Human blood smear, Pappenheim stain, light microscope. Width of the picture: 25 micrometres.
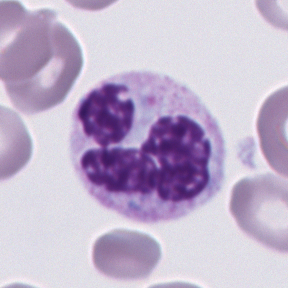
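Segmented neutrophil: the nucleus here falls into three separate lobes, and I read the chromatin as coarsely clumped and dark purple. The cell measures about 14 micrometres across, with the nucleus taking up about 50% of its area. What remains is pale pinkish-lilac cytoplasm holding fine, faint pinkish-violet granules.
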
